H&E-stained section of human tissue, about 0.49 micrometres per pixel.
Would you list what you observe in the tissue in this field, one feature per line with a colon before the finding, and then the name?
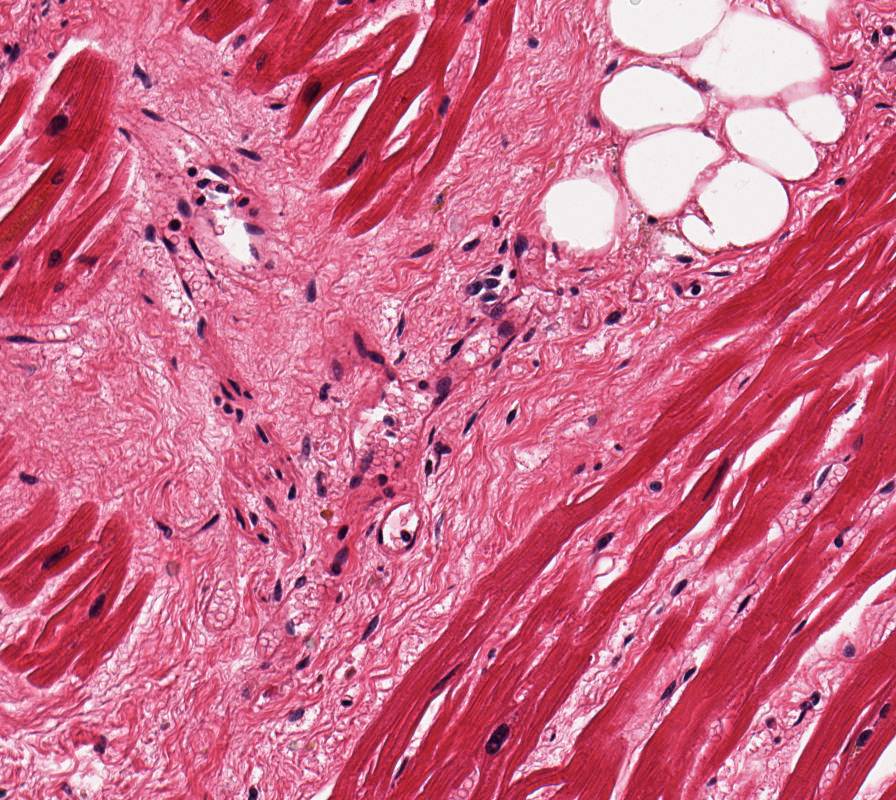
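Muscle: deep red fibre bundles, left edge and right half
Fibres: branching, single oval central nuclei
Centre: band of paler pink connective tissue
Collagen: wavy, loosely arranged, scattered spindle-shaped nuclei
Vessels: small, thin-walled, narrow lumens, within centre
Name: left ventricle of the heart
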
